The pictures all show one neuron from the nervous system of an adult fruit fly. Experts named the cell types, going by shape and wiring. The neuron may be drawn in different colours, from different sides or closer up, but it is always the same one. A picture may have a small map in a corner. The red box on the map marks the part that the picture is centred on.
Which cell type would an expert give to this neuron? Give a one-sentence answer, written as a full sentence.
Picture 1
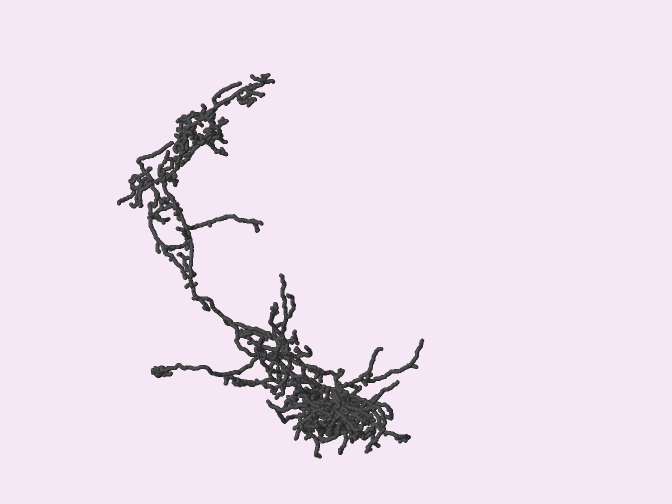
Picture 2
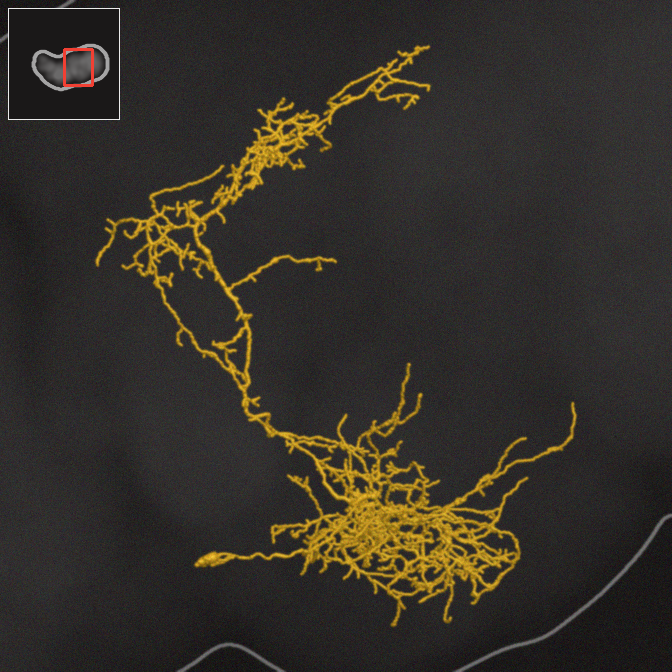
To the cell type GNG700m belongs this neuron.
